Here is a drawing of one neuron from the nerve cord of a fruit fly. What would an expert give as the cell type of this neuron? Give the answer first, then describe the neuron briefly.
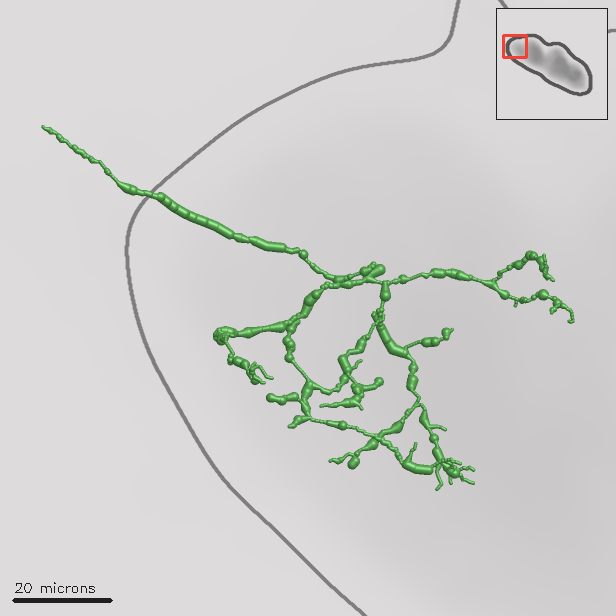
It is of cell type SNxx17. Its broad class is sensory neuron entering the nerve cord. The drawing shows no cell body. From left to right in the picture it spans about 110 microns. The picture shows dozens of branch ends.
